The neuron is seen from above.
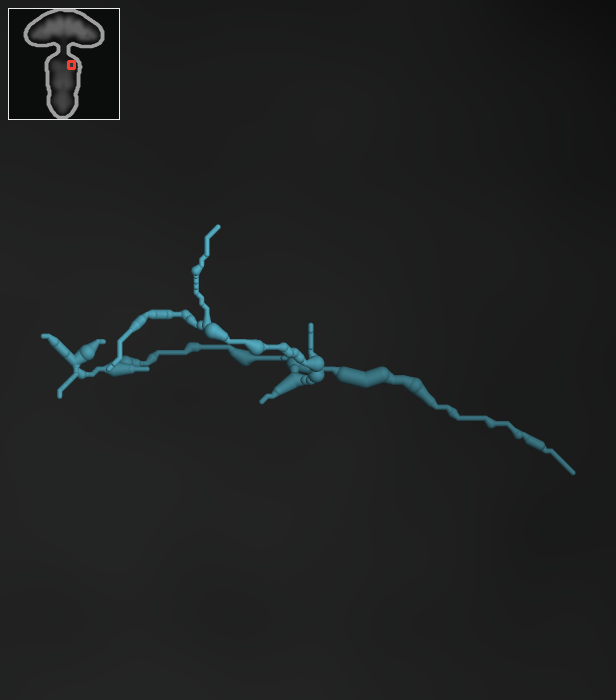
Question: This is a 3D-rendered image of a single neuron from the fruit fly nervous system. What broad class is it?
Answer: sensory neuron entering the nerve cord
